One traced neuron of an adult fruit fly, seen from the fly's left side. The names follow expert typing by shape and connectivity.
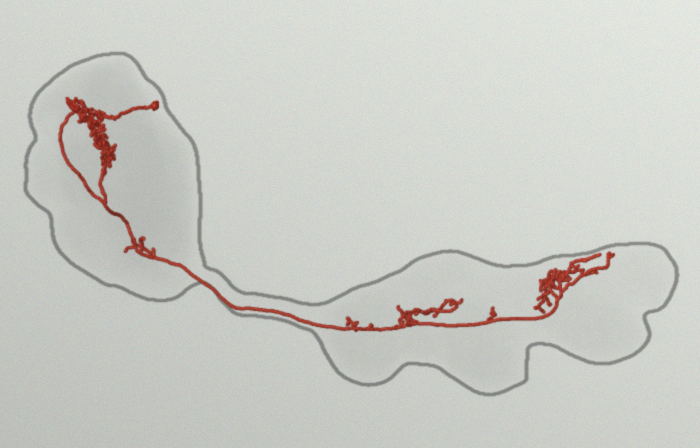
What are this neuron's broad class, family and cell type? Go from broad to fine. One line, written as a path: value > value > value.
descending neuron > hemilineage SMPpv2_dorsal > DNp60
